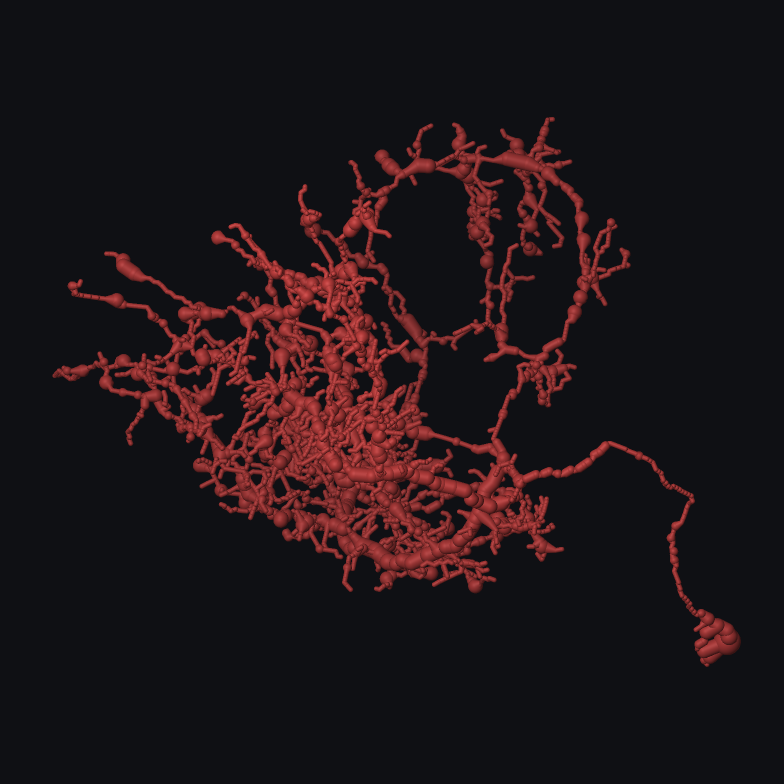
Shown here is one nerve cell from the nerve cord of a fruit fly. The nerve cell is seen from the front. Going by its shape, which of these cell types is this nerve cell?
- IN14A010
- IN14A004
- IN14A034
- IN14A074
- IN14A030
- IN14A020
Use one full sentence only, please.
The nerve cell here is of the cell type IN14A010.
